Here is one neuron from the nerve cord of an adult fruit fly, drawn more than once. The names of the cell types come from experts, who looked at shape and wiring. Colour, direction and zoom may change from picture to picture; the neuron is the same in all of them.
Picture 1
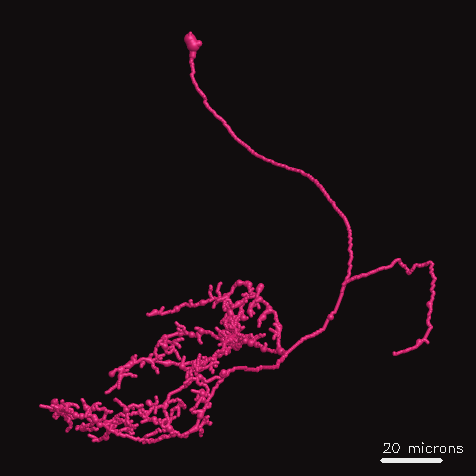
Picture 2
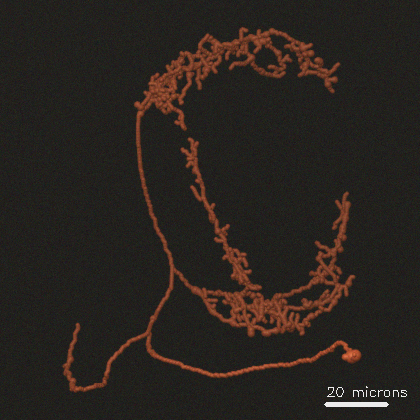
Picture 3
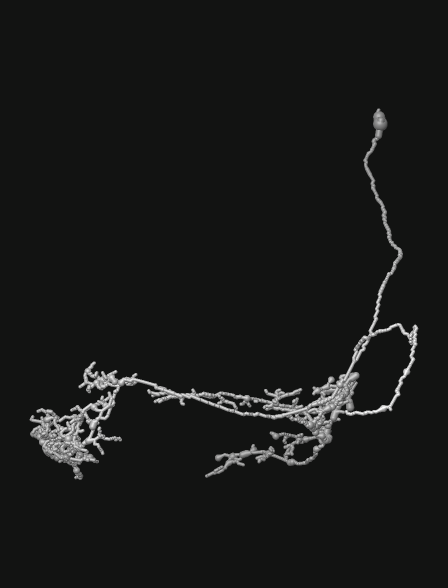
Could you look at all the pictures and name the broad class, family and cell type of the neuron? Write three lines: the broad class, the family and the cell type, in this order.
nerve-cord intrinsic neuron
hemilineage 23B
IN23B050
